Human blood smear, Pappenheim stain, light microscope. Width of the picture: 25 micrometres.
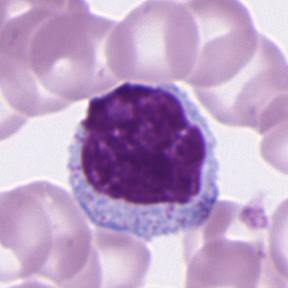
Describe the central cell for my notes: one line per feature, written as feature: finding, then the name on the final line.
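Outline: roughly round
Nucleus: a single rounded mass, no separate lobes
Cytoplasm colour: pale blue
Cytoplasm contents: scattered fine reddish-purple granules
Cell: typical lymphocyte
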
